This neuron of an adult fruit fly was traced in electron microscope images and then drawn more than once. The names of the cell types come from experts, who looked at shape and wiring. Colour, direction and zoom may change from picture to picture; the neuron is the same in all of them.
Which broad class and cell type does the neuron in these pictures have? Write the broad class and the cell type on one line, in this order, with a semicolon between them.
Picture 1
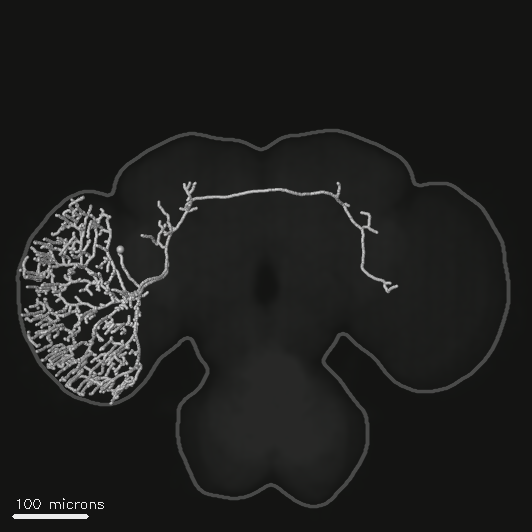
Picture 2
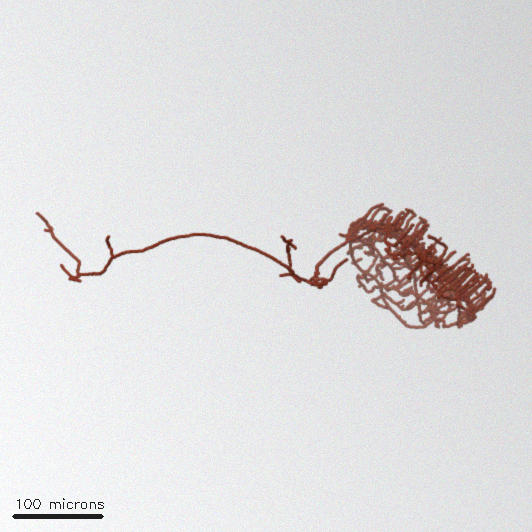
visual projection neuron; aMe12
